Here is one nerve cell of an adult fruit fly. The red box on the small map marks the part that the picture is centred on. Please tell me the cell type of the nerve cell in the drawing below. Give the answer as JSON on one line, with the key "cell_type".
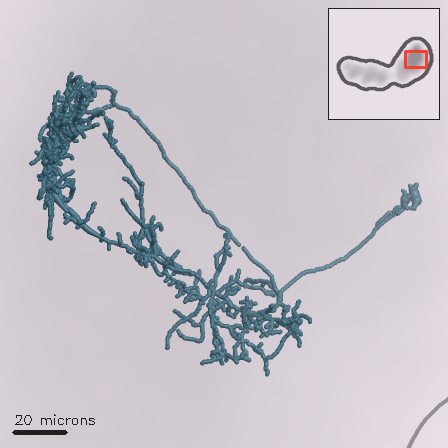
{"cell_type": "PS098"}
